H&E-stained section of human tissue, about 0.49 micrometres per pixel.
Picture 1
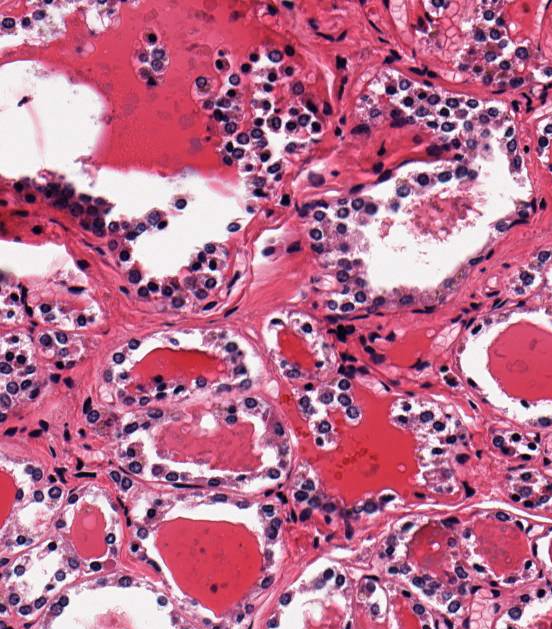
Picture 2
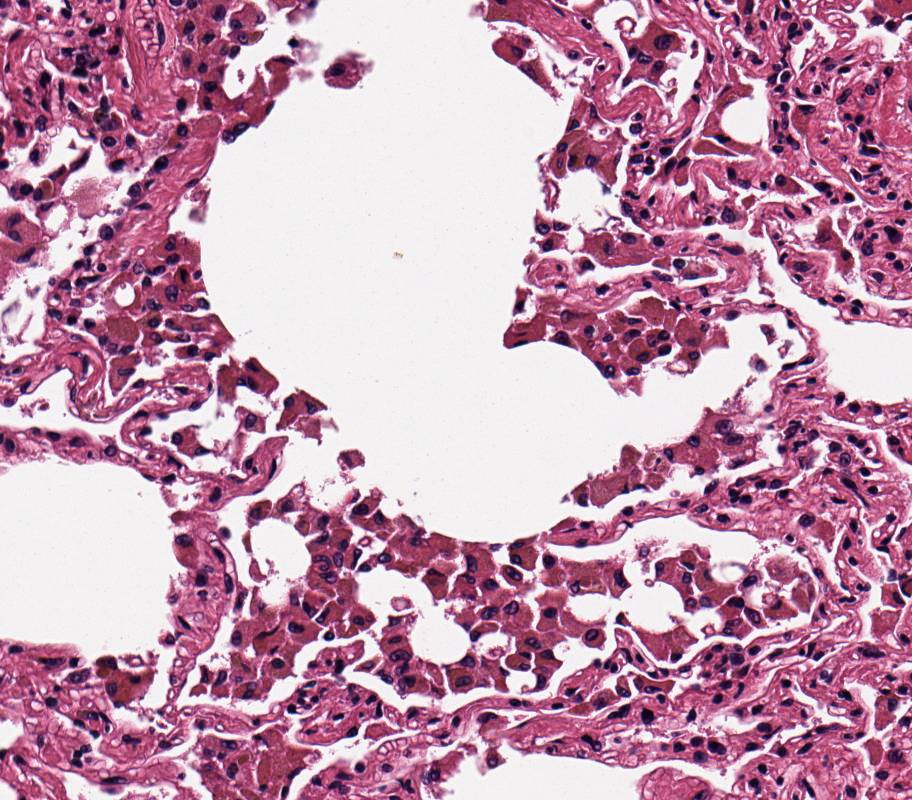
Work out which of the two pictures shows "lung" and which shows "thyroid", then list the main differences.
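First, assignment: thyroid in picture 1, lung in picture 2. Next, overall pattern: the thyroid field is closely packed rounded and irregular units, each around a central space, while the lung field is a meshwork of thin, branching tissue partitions enclosing open spaces of varying size. Then, what fills the spaces: in the thyroid many of them, especially in the lower half, hold homogeneous bright pink material; in the lung they are crowded by many large, rounded to polygonal cells with abundant, deeply eosinophilic cytoplasm, packed most densely in the lower half and mostly carrying a single round, dark nucleus each.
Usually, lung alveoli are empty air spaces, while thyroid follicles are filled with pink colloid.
Last, cells and supports: the thyroid lining cells have small, round, dark-staining nuclei, and thin pink fibrous septa with spindle-shaped nuclei run between the units.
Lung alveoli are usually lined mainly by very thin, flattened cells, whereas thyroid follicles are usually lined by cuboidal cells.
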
